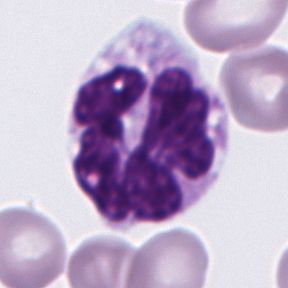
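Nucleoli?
None visible.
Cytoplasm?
Pale pinkish-lilac, with only faint fine granules and no coarse orange granules.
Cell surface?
No projections.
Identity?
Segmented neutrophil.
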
